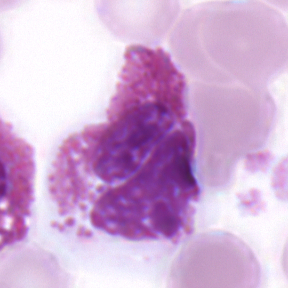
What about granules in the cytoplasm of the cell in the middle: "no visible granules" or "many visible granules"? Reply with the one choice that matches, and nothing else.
Many visible granules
